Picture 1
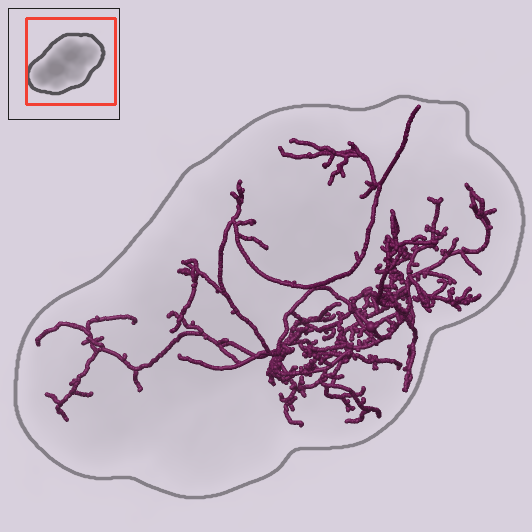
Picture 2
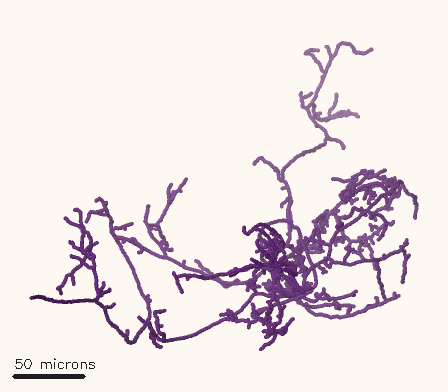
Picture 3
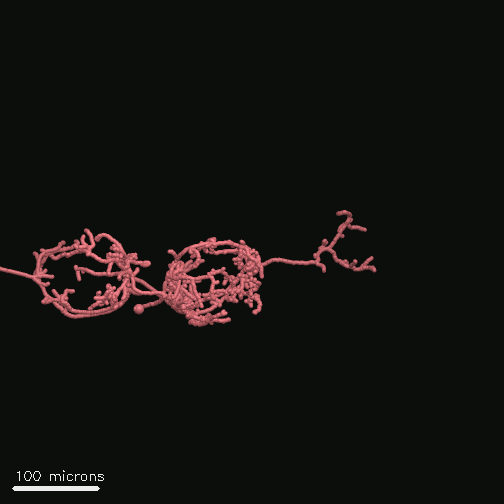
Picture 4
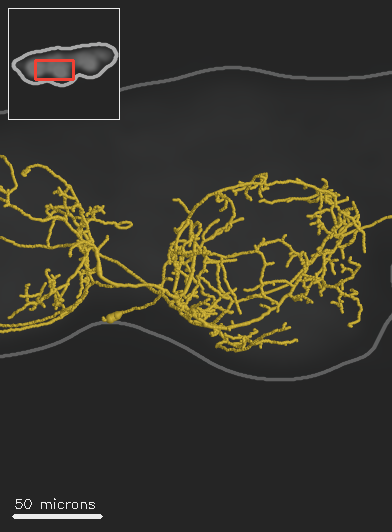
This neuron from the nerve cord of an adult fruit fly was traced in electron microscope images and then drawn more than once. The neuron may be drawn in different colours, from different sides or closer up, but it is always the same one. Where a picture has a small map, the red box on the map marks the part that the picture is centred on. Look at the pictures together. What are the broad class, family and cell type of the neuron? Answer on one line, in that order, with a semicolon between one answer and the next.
ascending neuron; hemilineage 07B; AN07B011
